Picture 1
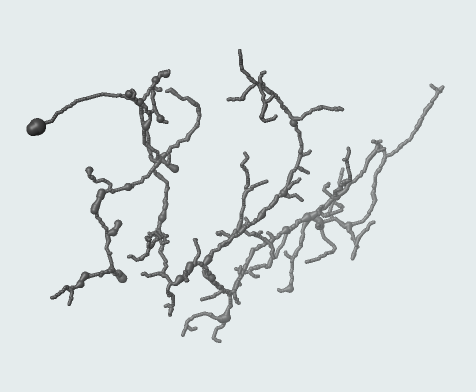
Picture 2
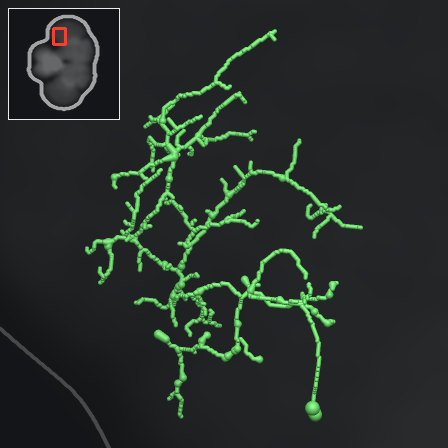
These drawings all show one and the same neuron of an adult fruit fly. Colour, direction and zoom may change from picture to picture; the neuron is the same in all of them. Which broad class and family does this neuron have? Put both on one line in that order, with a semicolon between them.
optic-lobe intrinsic neuron; LPi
